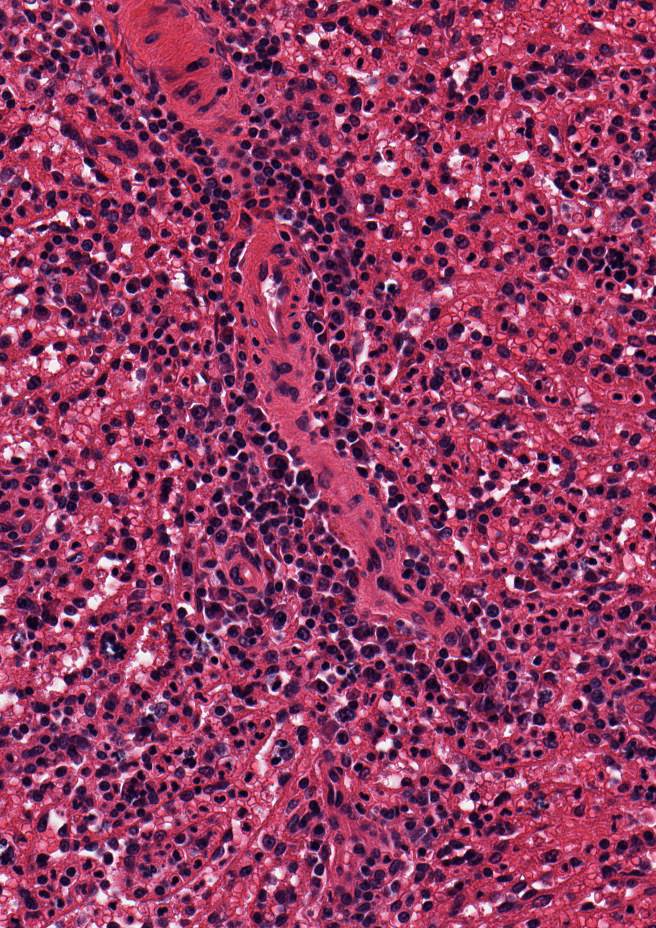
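Spleen, haematoxylin and eosin. Densely packed cells fill the field in sheets; no glands or epithelium-lined spaces. Thick-walled vessel, pink wall, running obliquely from upper left toward centre. Small cells with round, dark nuclei most densely crowded in a band along it. Most nuclei in the field round and darkly stained.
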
